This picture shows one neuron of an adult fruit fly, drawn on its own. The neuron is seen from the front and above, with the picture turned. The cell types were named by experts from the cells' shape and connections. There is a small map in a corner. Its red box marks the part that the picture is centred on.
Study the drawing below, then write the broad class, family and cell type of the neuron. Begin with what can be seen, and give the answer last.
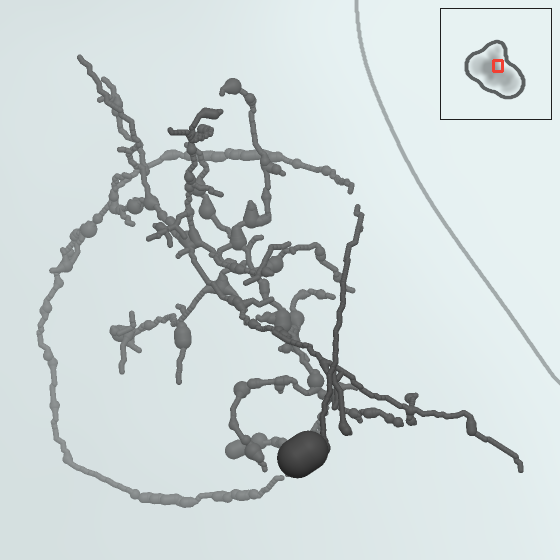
The cell body can be seen at the bottom of the picture. Dozens of branch ends can be seen. It is a central-brain intrinsic neuron. The family is hemilineage SMPpd1. It is of cell type SMP352.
